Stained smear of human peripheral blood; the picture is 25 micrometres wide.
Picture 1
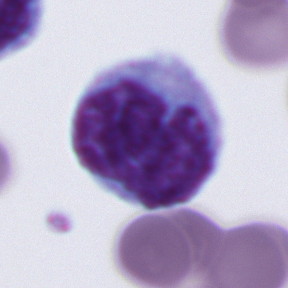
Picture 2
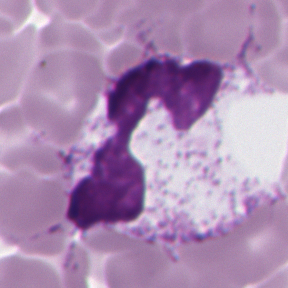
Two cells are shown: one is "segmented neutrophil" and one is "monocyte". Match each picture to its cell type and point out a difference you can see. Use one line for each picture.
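Picture 1: monocyte. No distinct granules can be seen in the cytoplasm.
Picture 2: segmented neutrophil. Fine lilac-purple granules are scattered through the cytoplasm.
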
